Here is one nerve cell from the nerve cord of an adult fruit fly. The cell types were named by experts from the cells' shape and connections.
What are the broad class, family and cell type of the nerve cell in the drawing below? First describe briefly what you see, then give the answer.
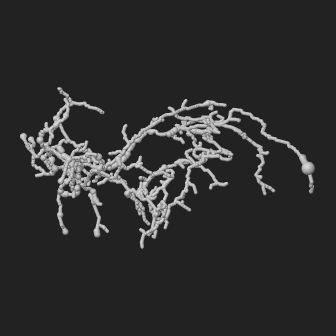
The picture shows dozens of branch ends. As drawn here it is wider than it is tall. It is a nerve-cord intrinsic neuron. The family is hemilineage 01A. The cell type is IN01A051.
